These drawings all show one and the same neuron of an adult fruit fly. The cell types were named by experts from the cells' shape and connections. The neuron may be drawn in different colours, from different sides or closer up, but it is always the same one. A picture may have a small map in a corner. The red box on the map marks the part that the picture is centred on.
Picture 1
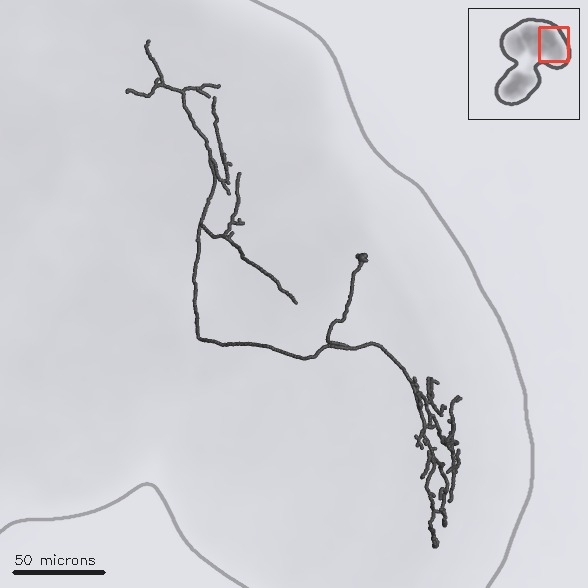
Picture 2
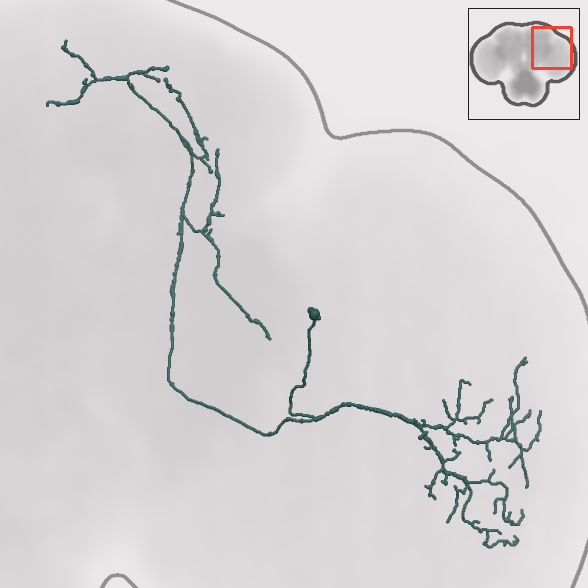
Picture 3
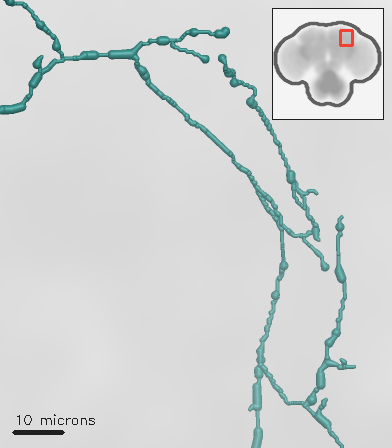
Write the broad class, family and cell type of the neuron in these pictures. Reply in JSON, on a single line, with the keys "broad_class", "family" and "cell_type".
{"broad_class": "visual projection neuron", "family": "MeVP", "cell_type": "MeVP34"}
